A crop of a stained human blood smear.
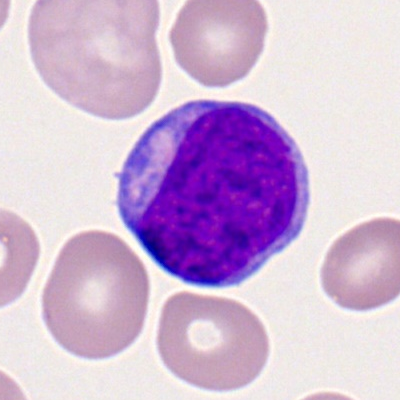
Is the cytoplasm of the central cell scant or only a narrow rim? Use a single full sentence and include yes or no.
Yes, it is a narrow rim of cytoplasm that surrounds the nucleus.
